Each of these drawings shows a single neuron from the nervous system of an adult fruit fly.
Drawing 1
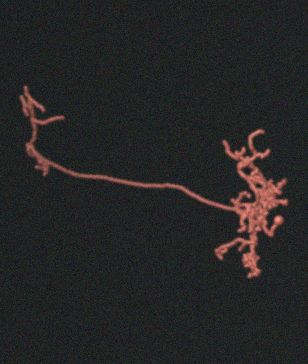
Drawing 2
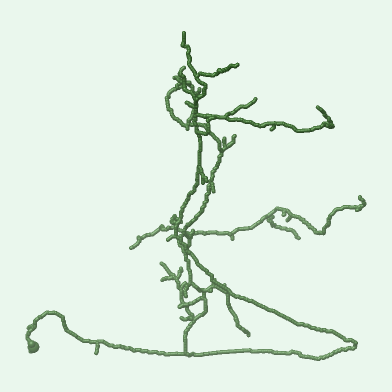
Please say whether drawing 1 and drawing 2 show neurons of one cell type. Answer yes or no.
no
